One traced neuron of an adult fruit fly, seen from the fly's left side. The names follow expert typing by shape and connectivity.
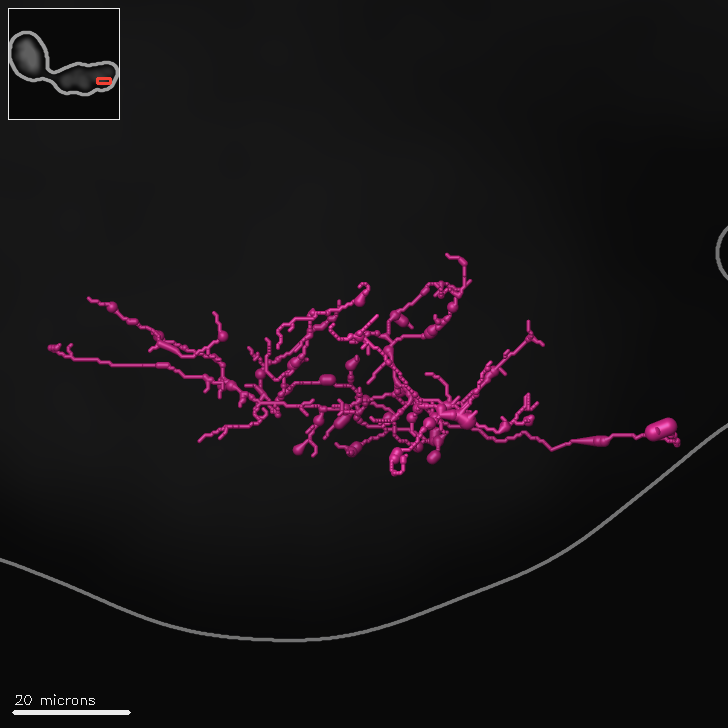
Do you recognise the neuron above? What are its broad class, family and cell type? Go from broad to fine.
nerve-cord intrinsic neuron; hemilineage 01B; IN01B059_a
